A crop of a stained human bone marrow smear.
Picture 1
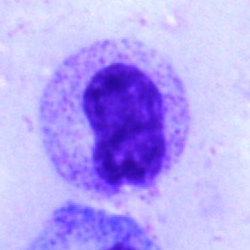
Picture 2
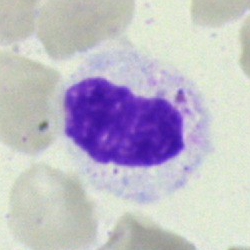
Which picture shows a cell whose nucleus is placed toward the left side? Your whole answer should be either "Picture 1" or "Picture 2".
Picture 2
